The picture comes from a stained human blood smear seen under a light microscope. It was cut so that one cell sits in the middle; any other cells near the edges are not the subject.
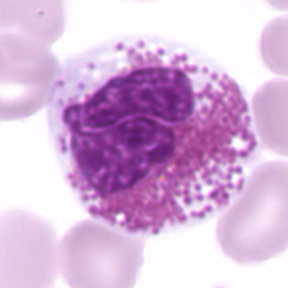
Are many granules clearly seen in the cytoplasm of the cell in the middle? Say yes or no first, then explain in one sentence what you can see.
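Yes. The cytoplasm is packed with many round, pinkish-red granules of similar size.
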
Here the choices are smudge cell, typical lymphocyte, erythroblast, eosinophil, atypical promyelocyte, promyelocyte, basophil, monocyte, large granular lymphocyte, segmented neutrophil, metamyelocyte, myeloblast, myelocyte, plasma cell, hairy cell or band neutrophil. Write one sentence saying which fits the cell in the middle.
Seen at the centre of the crop is an eosinophil.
